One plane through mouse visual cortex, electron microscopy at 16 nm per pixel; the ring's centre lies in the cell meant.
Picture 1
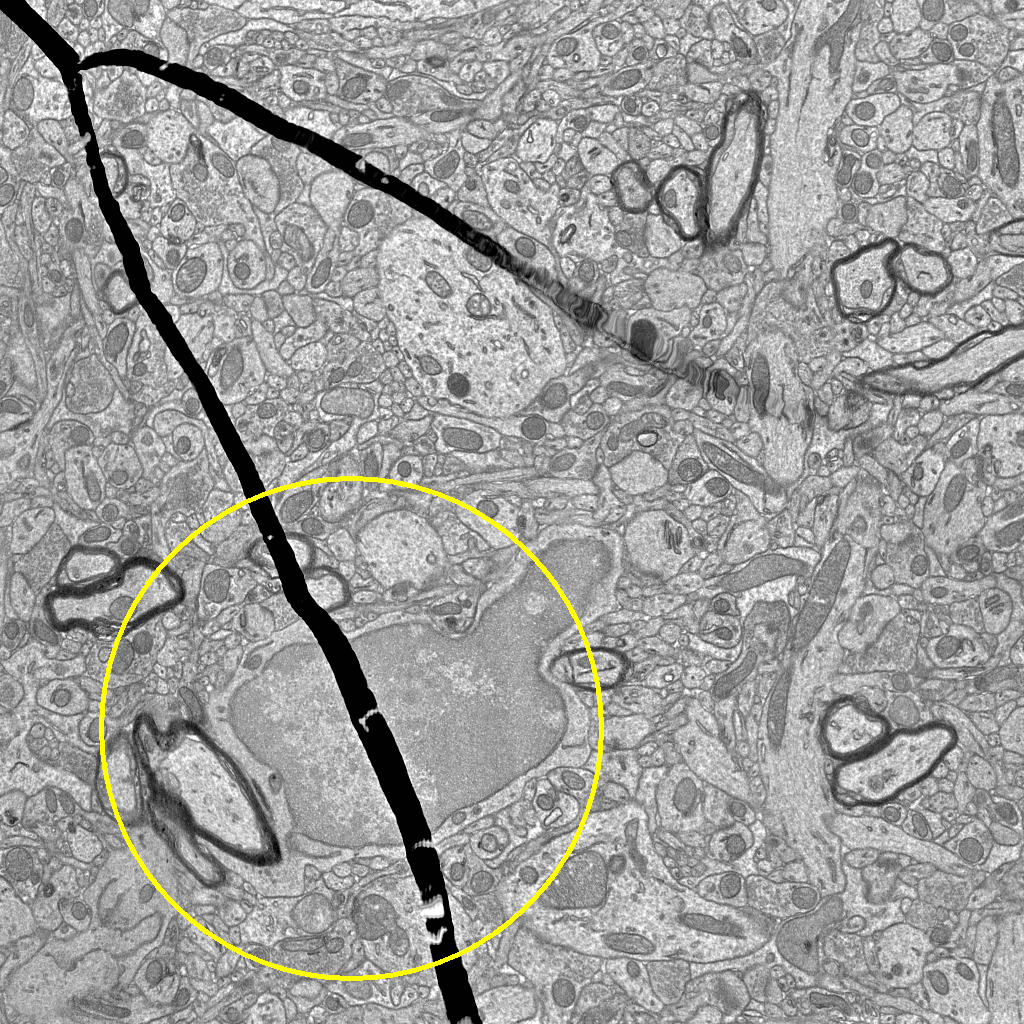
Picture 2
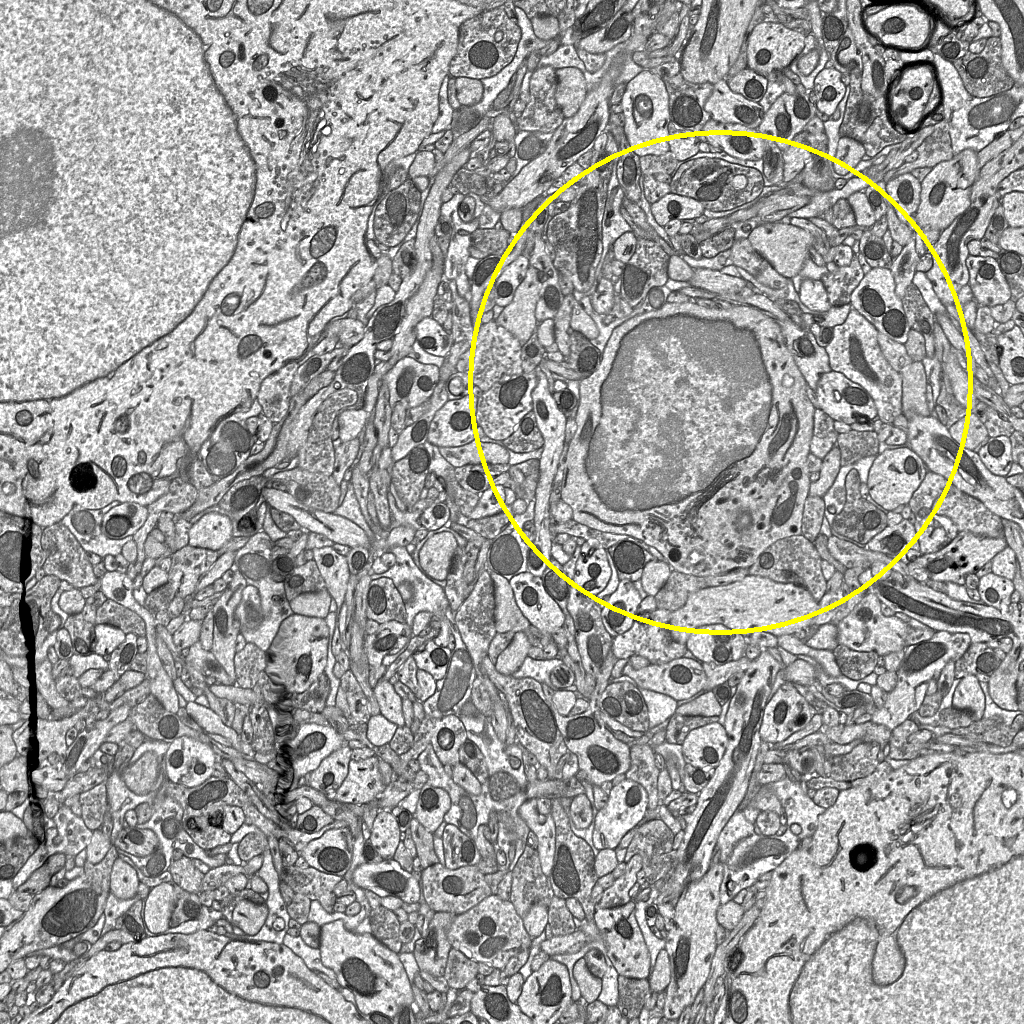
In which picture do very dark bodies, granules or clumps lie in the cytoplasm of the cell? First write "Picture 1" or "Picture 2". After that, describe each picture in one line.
Picture 2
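What picture 1 shows: No dense bodies are visible in the body.
What picture 2 shows: Small dark granules are scattered in the cytoplasm below the nucleus.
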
